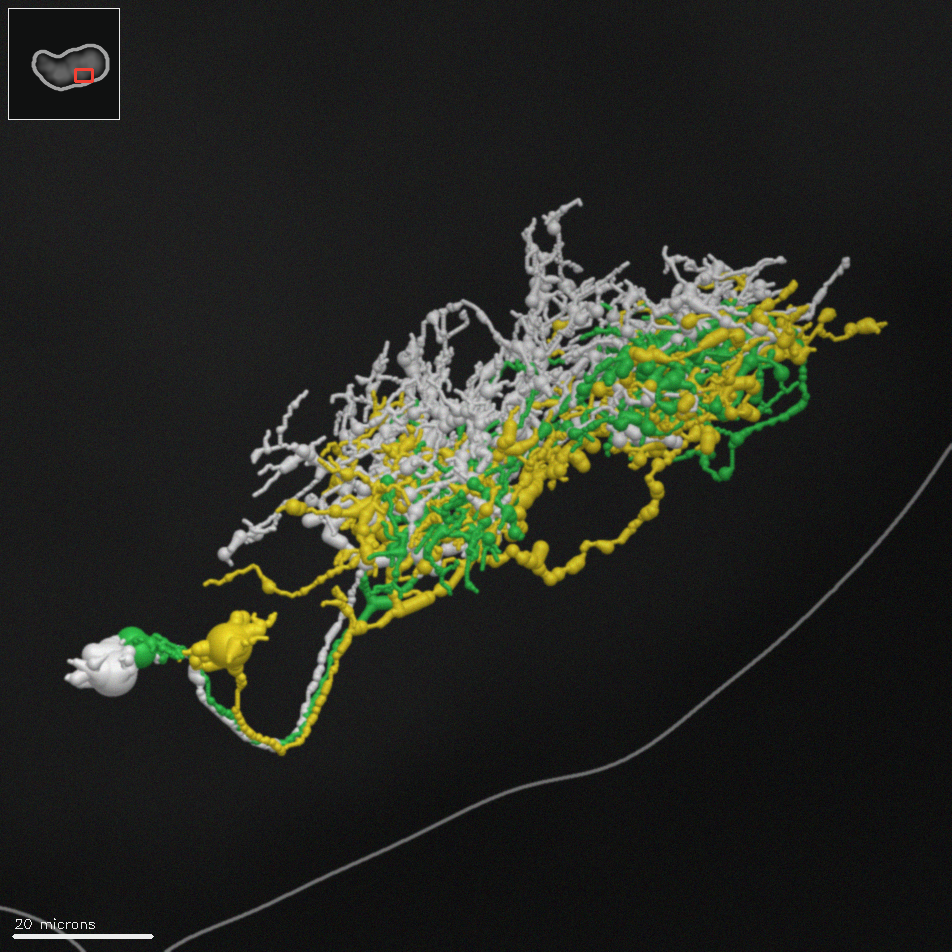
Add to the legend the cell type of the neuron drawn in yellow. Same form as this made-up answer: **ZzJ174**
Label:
**GNG591**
